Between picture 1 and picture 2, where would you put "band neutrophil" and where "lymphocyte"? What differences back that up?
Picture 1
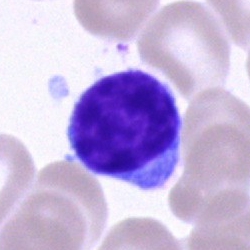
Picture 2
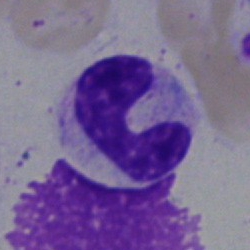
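A lymphocyte occupies picture 1 and a band neutrophil picture 2. The lymphocyte is roughly round, with dark purple, dense chromatin showing only faint mottling. Its cytoplasm is a scanty crescent at the lower right of the nucleus, free of granules and vacuoles.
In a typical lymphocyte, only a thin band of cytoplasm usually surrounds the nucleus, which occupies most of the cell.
The band neutrophil, in contrast, has a C-shaped nucleus whose notch opens to the right, ringed by a moderate pale lilac-grey rim of cytoplasm.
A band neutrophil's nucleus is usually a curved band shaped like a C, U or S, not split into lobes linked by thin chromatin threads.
Its chromatin is dark purple and coarsely clumped, with no nucleoli visible.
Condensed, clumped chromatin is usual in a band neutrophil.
Its outline is round and smooth, and a dark purple mass with a spiky edge touches its lower edge.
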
